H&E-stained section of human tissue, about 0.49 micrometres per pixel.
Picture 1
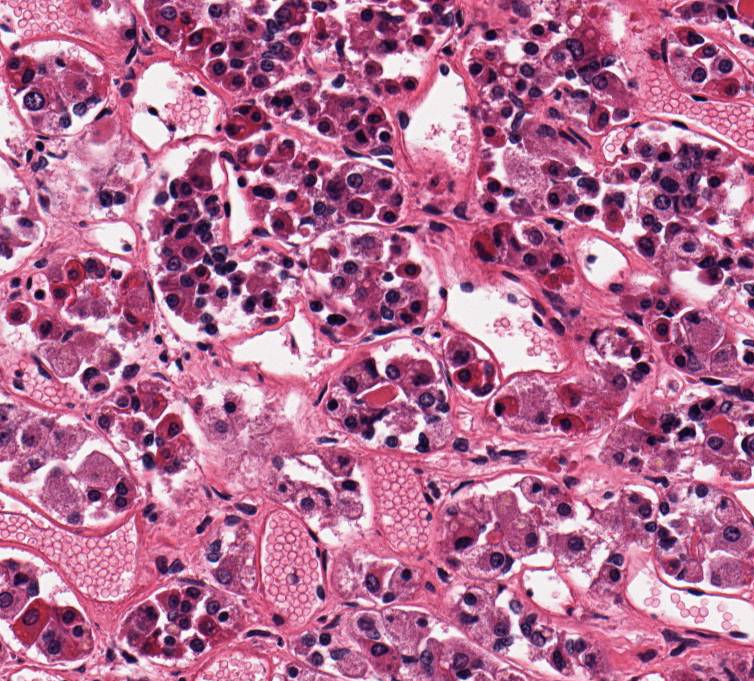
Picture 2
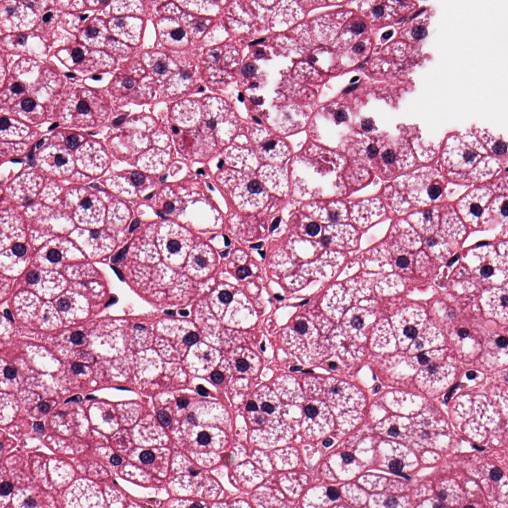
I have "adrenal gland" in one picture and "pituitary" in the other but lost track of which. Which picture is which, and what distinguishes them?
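Taking them in turn: the first picture is the pituitary, the second the adrenal gland. Look at how the pituitary is arranged: across the whole field, cells gather in rounded nests with thin strands of connective tissue between them. Each nest holds a mix, cells of bright red cytoplasm scattered among purple granular or pale ones, with mostly round nuclei of fairly uniform size. See the thin-walled vessels packed with red blood cells between the nests, at the lower left edge and along the right side. Now turn to the adrenal gland, where most cells have abundant pale, clear to finely bubbly cytoplasm crossed by wispy pink strands. Each cell is sharply outlined by a distinct pink membrane and mostly holds one small, round, dark nucleus, fairly uniform throughout. Unlike the pituitary with its connective tissue strands, there is almost no stroma here, and no collagen bands anywhere in the field.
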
